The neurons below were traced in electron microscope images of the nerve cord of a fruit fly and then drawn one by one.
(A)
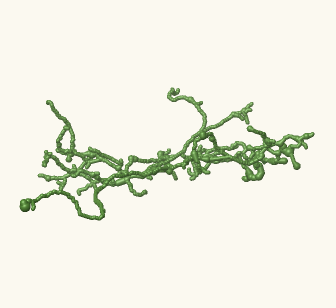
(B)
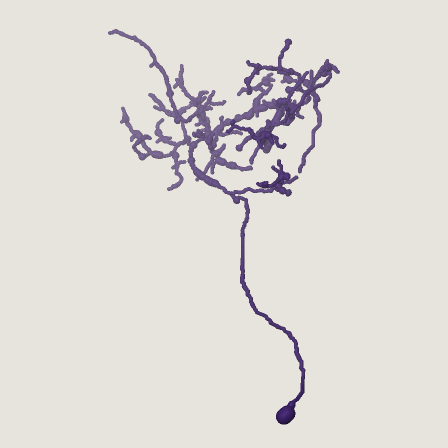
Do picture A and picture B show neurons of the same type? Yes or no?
no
